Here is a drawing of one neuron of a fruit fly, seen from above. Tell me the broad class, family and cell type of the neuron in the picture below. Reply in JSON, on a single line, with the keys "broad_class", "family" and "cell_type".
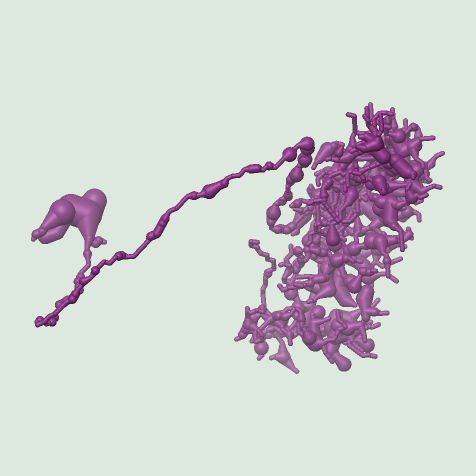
{"broad_class": "optic-lobe intrinsic neuron", "family": "LPi", "cell_type": "LPi43"}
